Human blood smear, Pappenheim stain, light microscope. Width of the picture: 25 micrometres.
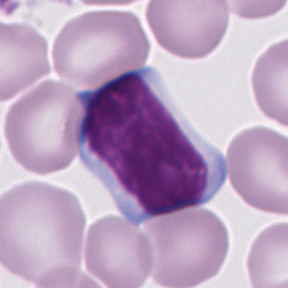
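Typical lymphocyte, centre of the field, its outline angular and polygonal rather than round. The nucleus looks elongated, roughly rectangular with blunt ends, and its long axis runs from upper left to lower right. The pale blue cytoplasm deepens to a stronger blue toward the cell edge.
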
